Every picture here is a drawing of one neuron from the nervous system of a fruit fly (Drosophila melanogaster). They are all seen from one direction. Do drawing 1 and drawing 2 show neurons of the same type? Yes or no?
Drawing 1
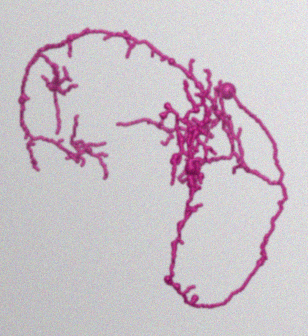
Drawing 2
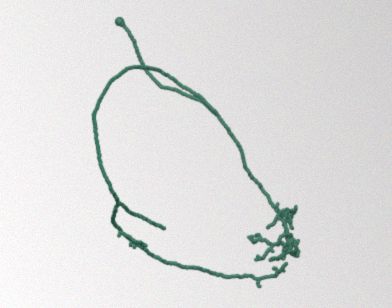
no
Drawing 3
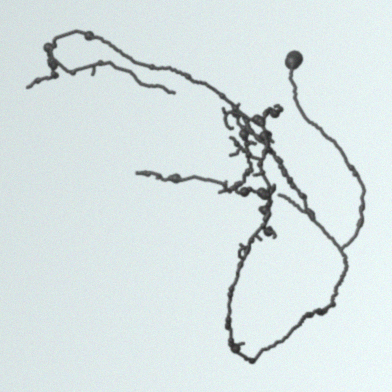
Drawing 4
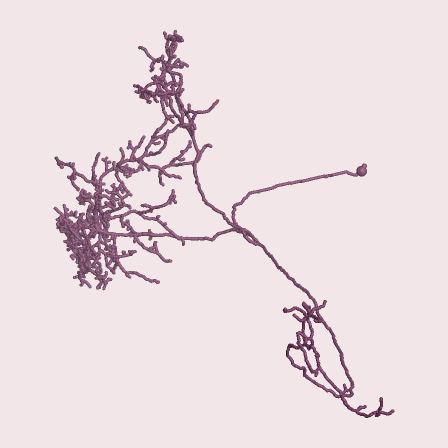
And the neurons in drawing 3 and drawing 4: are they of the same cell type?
no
